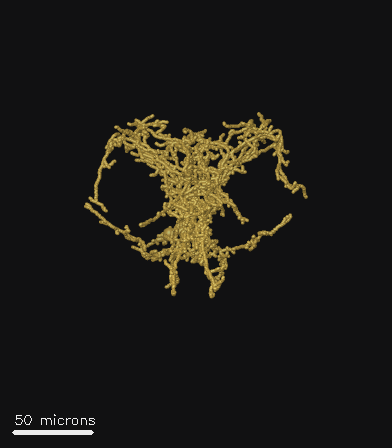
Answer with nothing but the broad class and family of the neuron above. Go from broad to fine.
nerve-cord intrinsic neuron; hemilineage 05B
